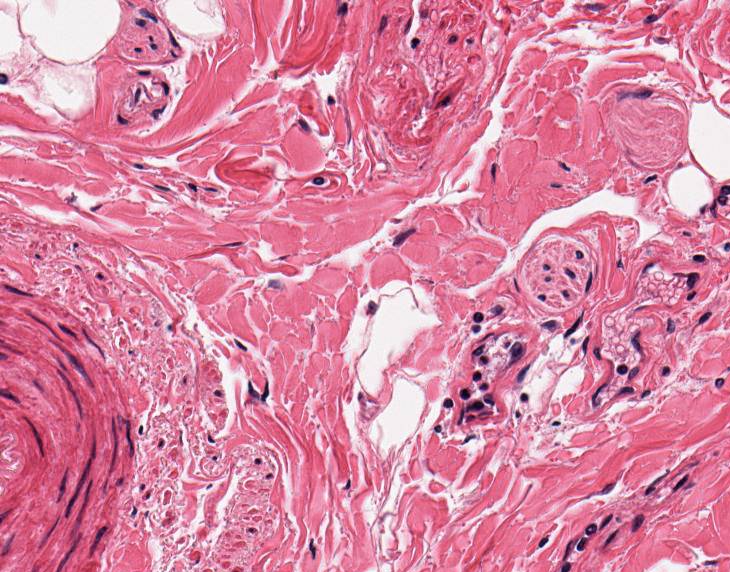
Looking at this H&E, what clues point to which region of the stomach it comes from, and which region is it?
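What fills most of this field is dense connective tissue: pink eosinophilic fibrous tissue in bundles running in varied directions. Notice how few nuclei the bundles hold; they are sparse, small and mostly elongated. Look too at the narrow white clefts between many bundles, most of all in the centre. At the lower left edge sits a thick-walled muscular vessel, its concentric smooth muscle layers carrying elongated nuclei.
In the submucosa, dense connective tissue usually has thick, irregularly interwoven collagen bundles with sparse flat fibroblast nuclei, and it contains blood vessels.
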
